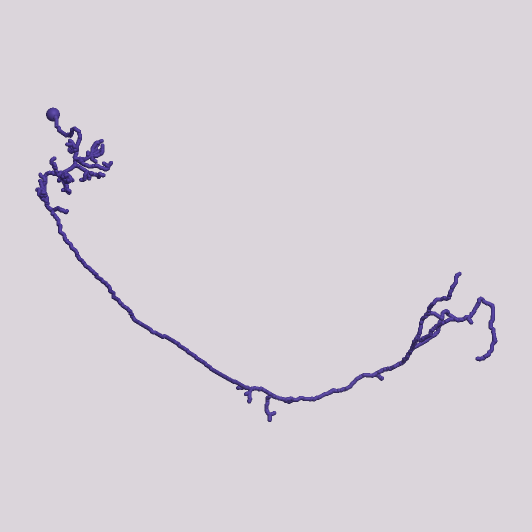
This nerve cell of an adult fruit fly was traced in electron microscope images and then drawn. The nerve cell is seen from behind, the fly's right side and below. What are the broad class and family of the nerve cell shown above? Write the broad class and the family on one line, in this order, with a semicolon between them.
central-brain intrinsic neuron; class Kenyon Cell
